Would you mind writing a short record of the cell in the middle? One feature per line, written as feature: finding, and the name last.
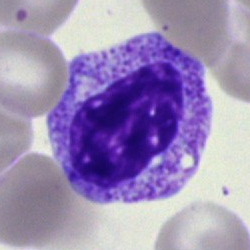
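Outline: irregular, a bit angular, not smoothly round
Chromatin: dark purple and dense right through the nucleus
Cytoplasm: a moderate lilac rim all the way round the nucleus
Granules: lots of purple ones dotted across the cytoplasm
Verdict: myelocyte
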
